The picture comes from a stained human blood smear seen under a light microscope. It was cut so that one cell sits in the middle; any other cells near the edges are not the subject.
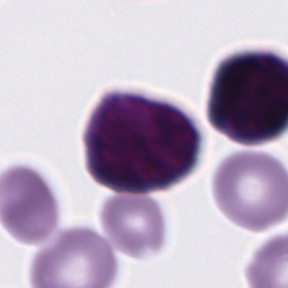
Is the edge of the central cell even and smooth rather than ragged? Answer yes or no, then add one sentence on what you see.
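Yes. The cell margin is smooth without surface projections.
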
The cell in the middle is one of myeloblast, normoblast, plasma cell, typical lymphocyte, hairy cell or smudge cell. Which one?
myeloblast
